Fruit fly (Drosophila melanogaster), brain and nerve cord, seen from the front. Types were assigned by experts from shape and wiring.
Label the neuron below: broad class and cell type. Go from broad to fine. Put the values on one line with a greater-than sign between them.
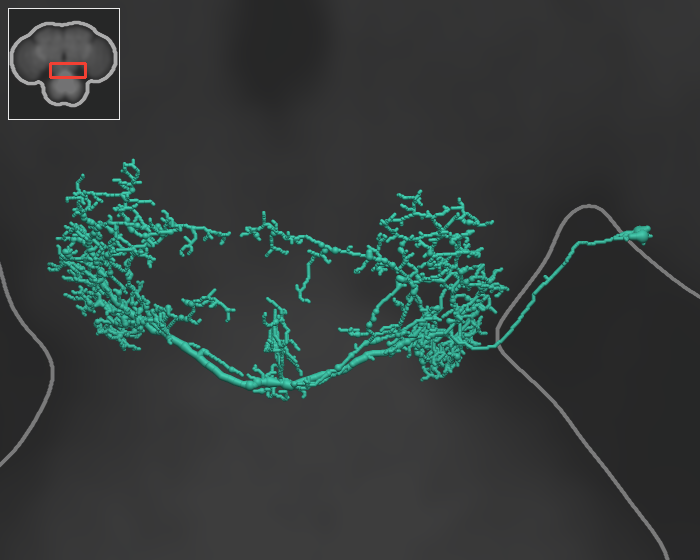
central-brain intrinsic neuron > GNG115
